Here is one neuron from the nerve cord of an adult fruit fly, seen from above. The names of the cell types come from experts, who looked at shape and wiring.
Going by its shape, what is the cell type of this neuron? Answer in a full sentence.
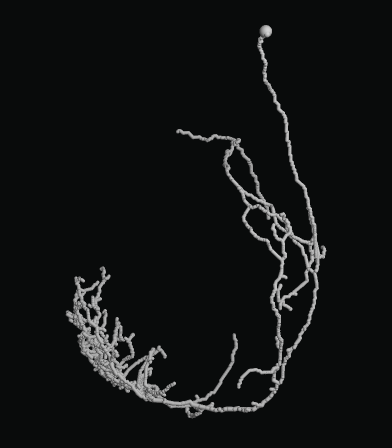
The cell type is IN17A079.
